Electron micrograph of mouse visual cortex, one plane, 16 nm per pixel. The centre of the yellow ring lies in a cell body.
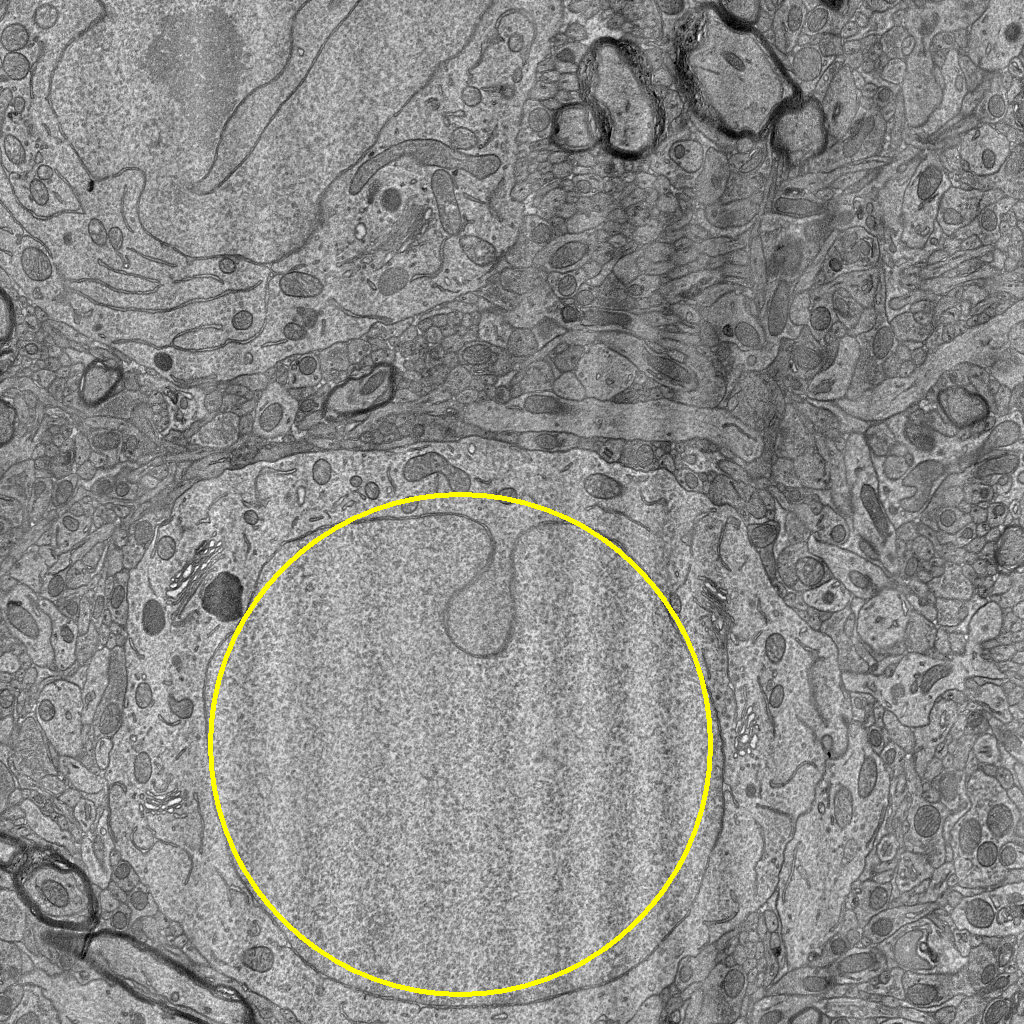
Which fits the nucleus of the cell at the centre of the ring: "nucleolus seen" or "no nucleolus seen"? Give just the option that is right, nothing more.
No nucleolus seen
